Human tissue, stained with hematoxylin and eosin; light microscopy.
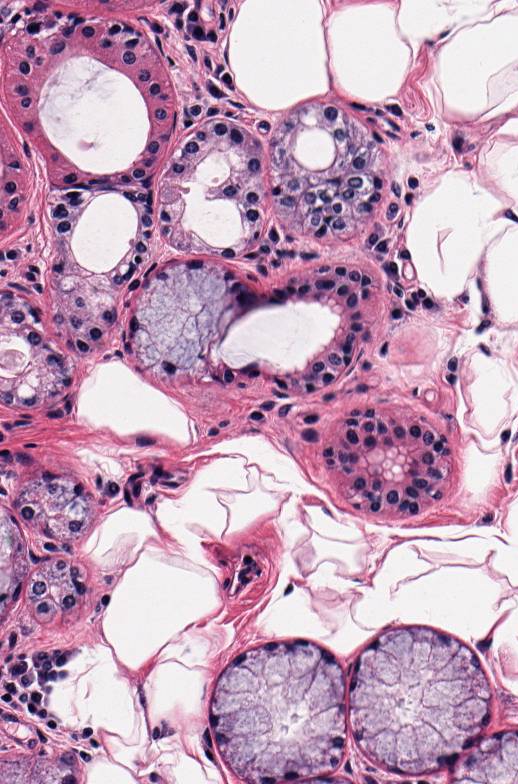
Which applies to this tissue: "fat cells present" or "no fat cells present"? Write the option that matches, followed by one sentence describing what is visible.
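Fat cells present. Epithelial units of ducts and acini fill the left and centre of the field, while fat cells take up much of the right side and lower middle.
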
